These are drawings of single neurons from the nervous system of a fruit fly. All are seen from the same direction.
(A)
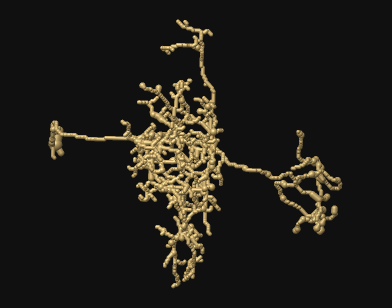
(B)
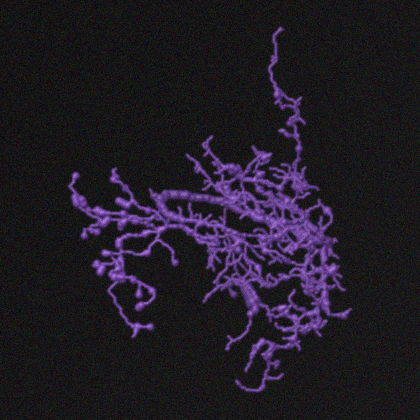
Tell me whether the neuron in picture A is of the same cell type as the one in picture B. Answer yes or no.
yes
